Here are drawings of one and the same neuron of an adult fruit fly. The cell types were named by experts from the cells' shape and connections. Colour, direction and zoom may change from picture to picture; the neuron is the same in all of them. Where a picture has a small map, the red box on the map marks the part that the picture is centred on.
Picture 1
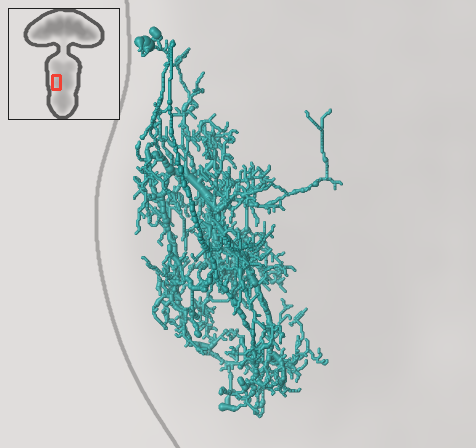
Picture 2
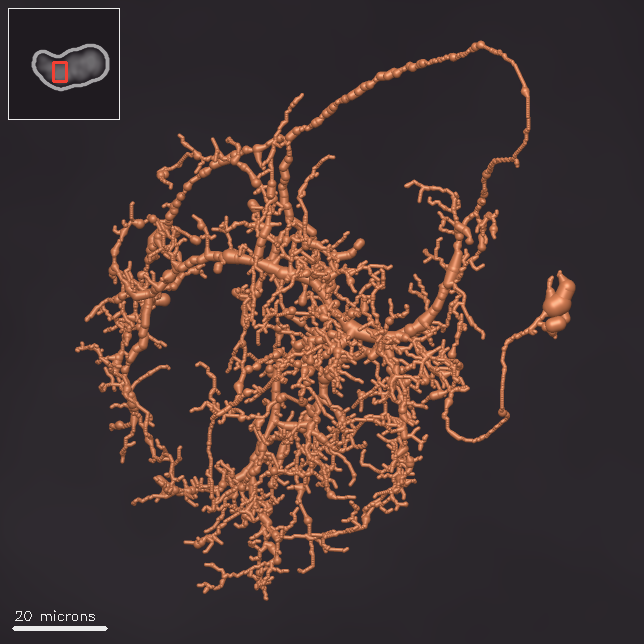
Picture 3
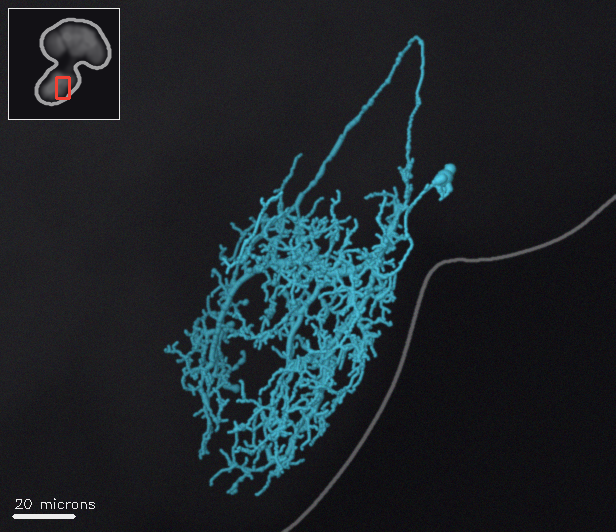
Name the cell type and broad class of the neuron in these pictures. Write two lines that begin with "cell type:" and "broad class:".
cell type: INXXX466
broad class: nerve-cord intrinsic neuron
